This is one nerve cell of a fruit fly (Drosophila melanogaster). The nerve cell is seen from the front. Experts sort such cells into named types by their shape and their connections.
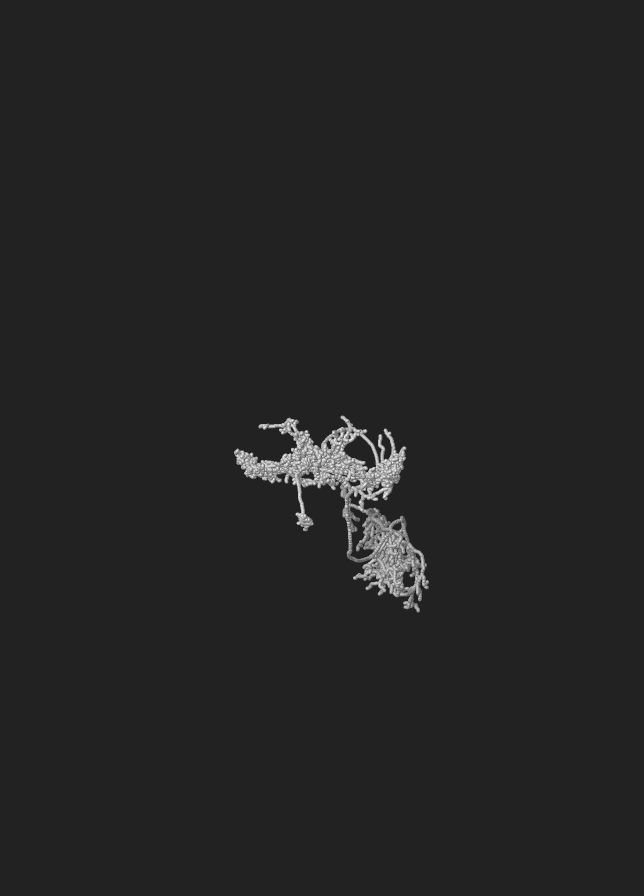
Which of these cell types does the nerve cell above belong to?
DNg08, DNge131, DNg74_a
DNg74_a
